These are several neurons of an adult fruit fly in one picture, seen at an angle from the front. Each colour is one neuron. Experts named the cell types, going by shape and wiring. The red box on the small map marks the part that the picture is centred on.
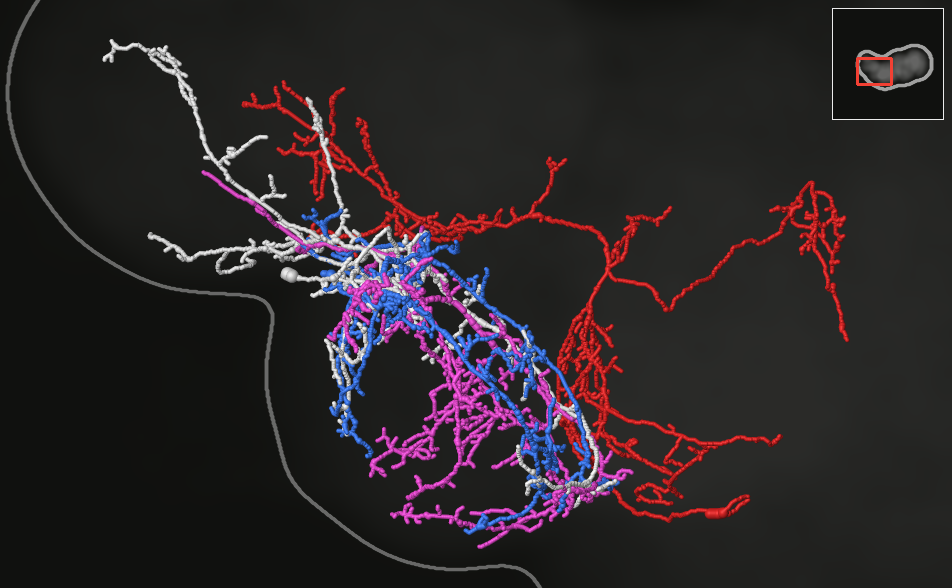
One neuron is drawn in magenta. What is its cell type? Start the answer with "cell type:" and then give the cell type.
cell type: IN03A054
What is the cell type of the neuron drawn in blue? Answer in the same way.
cell type: IN03A074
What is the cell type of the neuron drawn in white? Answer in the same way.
cell type: IN03A052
